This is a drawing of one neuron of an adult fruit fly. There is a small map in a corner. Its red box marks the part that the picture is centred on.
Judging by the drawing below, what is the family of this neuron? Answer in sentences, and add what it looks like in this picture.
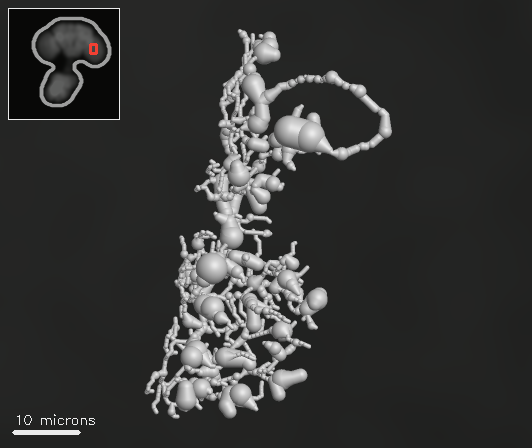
Its family is Dm. This is an optic-lobe intrinsic neuron. The cell body can be seen at the top of the picture. From top to bottom in the picture it spans about 60 microns. The picture shows dozens of branch ends.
